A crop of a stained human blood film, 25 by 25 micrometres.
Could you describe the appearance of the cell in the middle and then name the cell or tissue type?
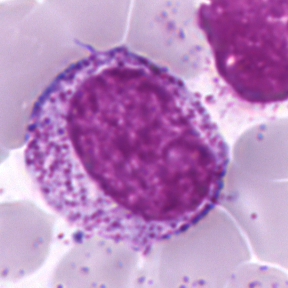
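In the middle cell, the nucleus sits off-centre toward the upper right, leaving a broader band of cytoplasm at the lower left. Many dark purple granules fill the cytoplasm. A small thin spike projects from the upper left edge. Here we have a myelocyte.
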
